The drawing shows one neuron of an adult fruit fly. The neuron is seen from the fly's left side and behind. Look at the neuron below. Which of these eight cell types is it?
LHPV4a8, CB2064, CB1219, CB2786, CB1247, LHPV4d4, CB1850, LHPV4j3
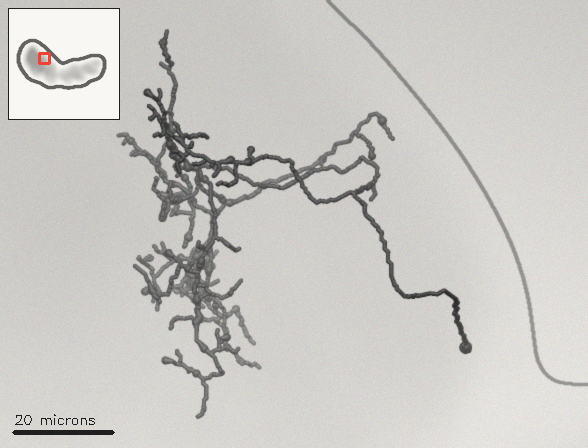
LHPV4d4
